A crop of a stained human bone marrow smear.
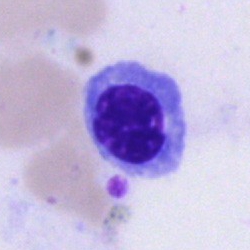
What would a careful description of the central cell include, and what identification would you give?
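The chromatin is dark purple and clumped, with small paler patches between the clumps. Blue cytoplasm forms a moderate rim around the nucleus, wider on the right side of the cell than on the left. The cell outline is irregular, with slightly angular edges rather than a smooth circle. The cell is an erythroblast.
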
